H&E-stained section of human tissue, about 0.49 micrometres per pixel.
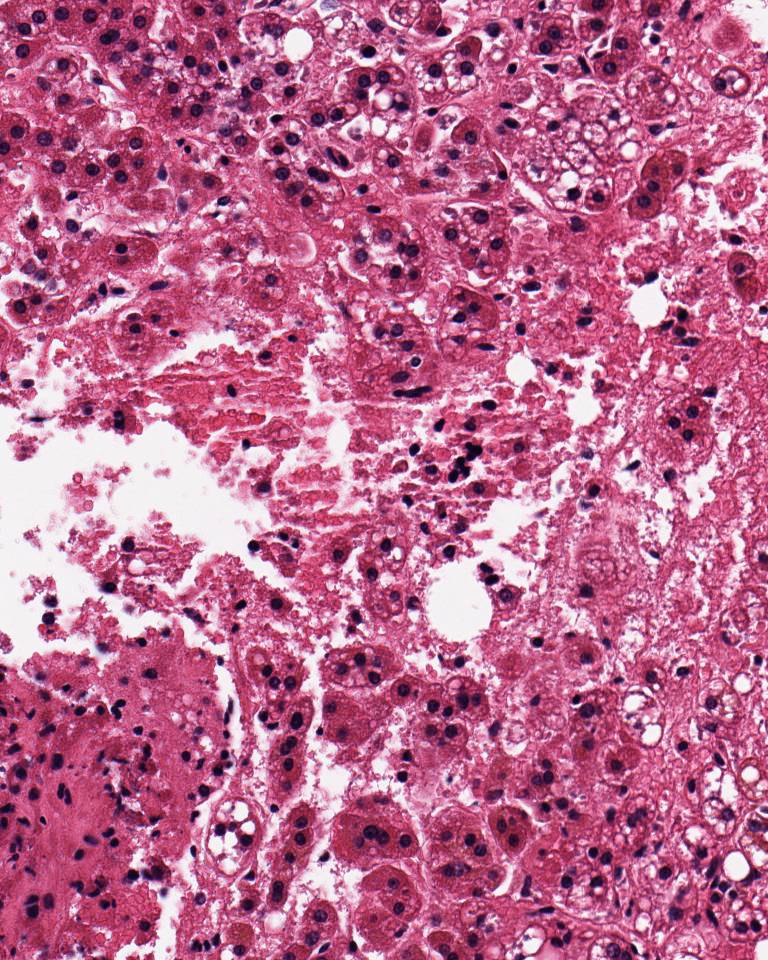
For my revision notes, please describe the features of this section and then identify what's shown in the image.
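Sheets and clusters of large polygonal cells fill the field; no glandular lumens are present. Most of these cells have abundant, granular, pink cytoplasm. Small, dark, round nuclei are scattered among them, most crowded centrally. At the lower left, a denser pink area contains smaller, elongated nuclei. This is adrenal gland.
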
